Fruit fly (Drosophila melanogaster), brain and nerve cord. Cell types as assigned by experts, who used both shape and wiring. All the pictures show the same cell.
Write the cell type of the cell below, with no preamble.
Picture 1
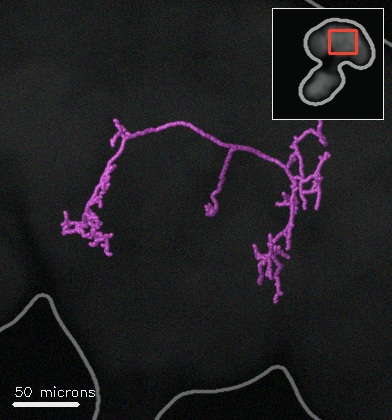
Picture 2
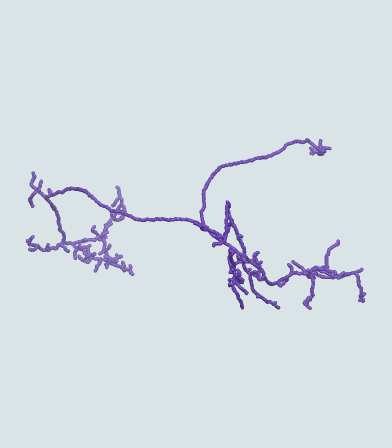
LAL180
